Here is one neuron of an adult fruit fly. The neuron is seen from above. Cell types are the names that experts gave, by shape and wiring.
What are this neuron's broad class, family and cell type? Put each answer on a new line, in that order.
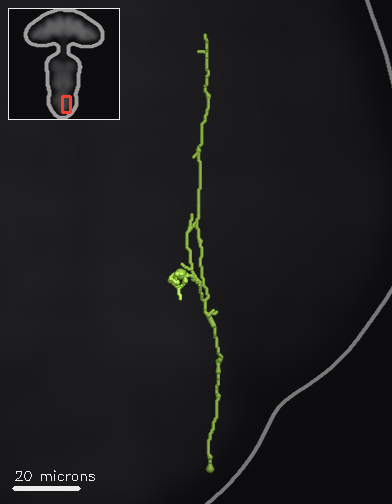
sensory neuron entering the nerve cord
class mechanosensory proprioceptive
SNpp39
